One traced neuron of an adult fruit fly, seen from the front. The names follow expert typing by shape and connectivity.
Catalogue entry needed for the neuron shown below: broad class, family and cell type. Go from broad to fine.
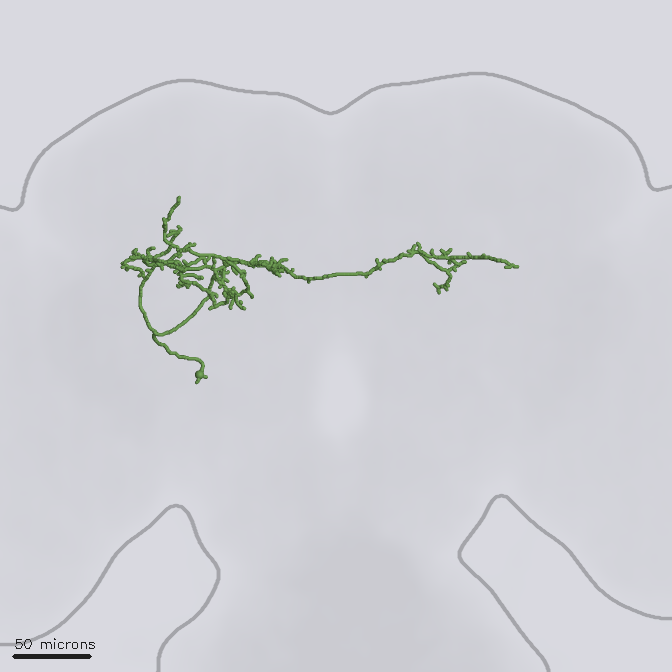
central-brain intrinsic neuron; hemilineage VPNp&v1_ventral; CL282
